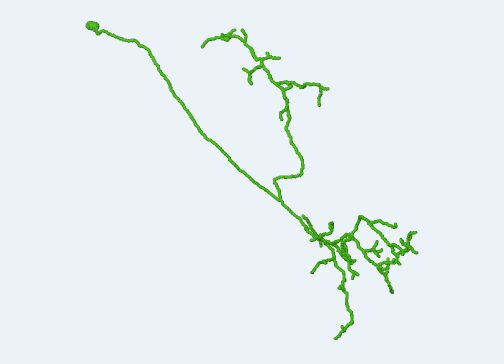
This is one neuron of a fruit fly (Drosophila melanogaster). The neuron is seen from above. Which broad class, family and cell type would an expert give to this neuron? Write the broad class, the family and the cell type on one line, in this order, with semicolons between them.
nerve-cord intrinsic neuron; hemilineage 21A; IN21A093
